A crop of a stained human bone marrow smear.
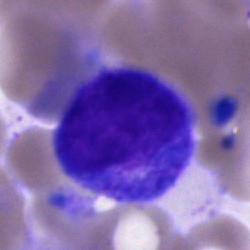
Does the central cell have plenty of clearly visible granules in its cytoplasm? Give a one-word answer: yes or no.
No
